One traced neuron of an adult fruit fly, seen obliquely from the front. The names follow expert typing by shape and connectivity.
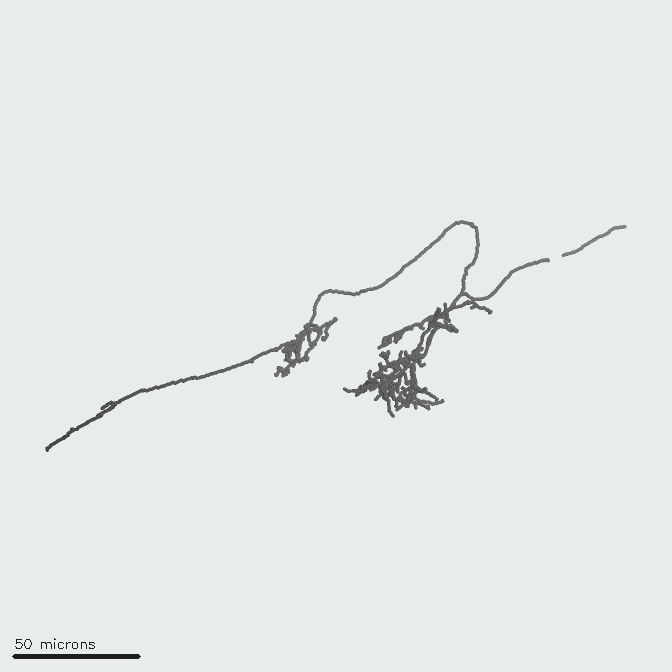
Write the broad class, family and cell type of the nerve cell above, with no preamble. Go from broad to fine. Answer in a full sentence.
A nerve-cord intrinsic neuron of hemilineage 06A, type IN06A074.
